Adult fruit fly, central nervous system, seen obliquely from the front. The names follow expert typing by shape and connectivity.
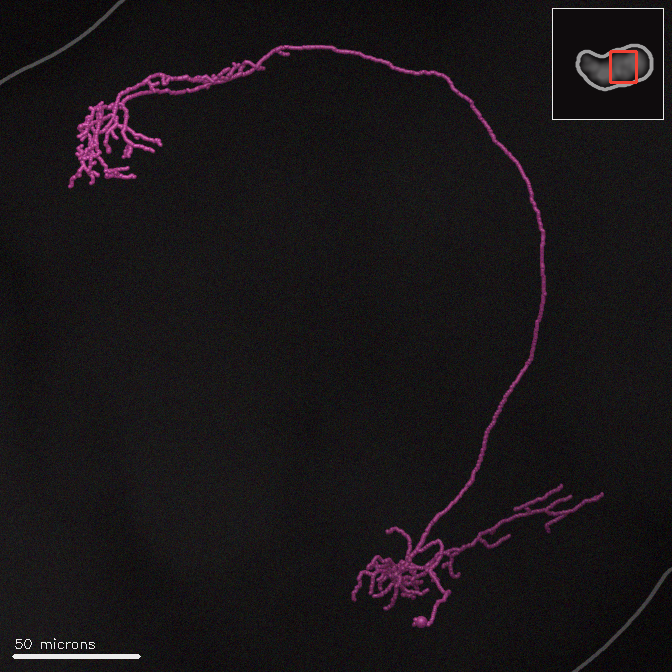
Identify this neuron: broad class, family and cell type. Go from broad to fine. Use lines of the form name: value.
broad class: central-brain intrinsic neuron
family: hemilineage FLAa2
cell type: CB0648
